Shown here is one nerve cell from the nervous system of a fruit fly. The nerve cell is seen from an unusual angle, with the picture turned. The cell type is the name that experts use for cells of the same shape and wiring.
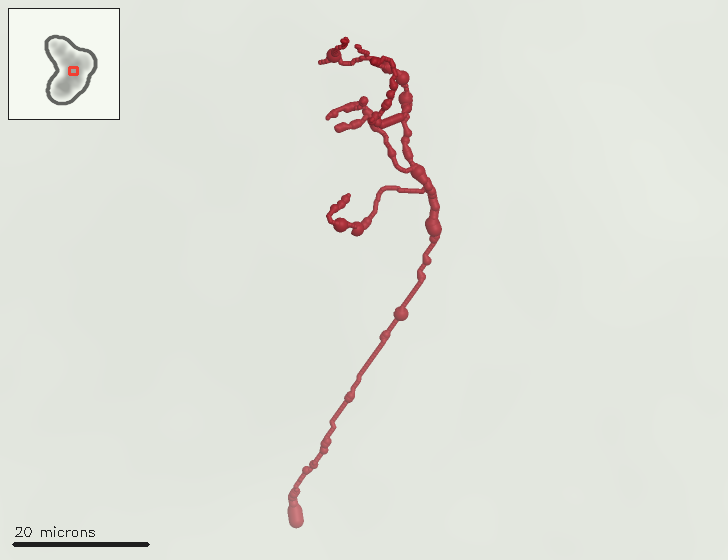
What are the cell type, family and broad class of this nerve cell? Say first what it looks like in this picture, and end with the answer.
No cell body is drawn. From top to bottom in the picture it spans about 70 microns. There are a dozen or fewer branch ends. It is of cell type LgLG3. Its family is called class gustatory. Its broad class is sensory neuron entering the nerve cord.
